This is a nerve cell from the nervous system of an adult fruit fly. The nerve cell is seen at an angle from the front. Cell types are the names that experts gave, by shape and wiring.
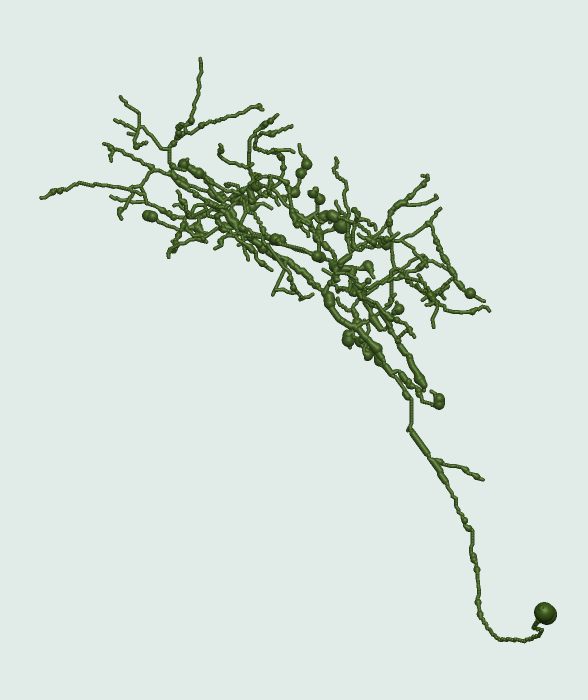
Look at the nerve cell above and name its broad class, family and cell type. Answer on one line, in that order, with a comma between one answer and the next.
central-brain intrinsic neuron, hemilineage SLPav3, LHAV2f2_b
